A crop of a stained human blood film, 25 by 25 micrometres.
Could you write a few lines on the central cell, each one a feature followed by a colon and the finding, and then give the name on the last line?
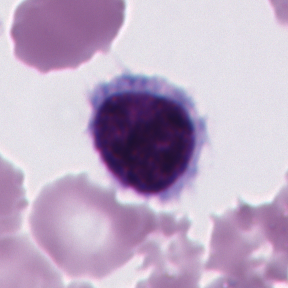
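Edge: look closely, many fine, short, hair-like projections
Nucleus: rounded to oval, with no lobes or deep indentation
Nucleoli: none to be seen
Cytoplasm: no distinct granules
Name: hairy cell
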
